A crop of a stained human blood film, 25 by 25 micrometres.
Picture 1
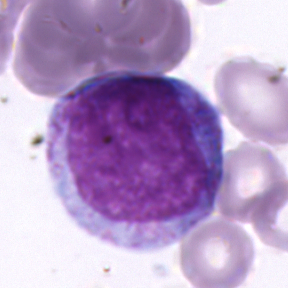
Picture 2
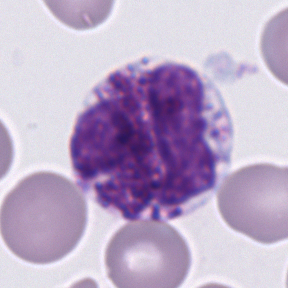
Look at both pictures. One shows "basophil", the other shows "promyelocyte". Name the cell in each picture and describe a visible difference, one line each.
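The cell in picture 1 is a promyelocyte. The nucleus is round to oval without any indentation.
The cell in picture 2 is a basophil. The nucleus is split into two broad lobes lying side by side.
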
